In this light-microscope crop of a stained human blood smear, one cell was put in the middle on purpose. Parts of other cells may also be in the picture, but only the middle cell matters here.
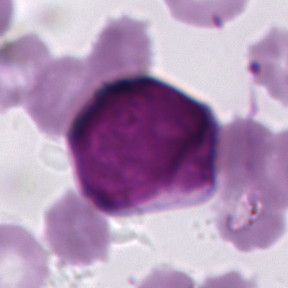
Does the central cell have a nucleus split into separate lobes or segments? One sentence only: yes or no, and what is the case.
No, its nucleus is not lobed but a single compact round, oval or kidney-shaped mass.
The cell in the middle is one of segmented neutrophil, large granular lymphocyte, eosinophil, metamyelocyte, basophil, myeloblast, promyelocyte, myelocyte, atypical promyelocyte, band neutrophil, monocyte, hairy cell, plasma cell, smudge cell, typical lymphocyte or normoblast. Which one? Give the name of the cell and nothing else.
myeloblast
